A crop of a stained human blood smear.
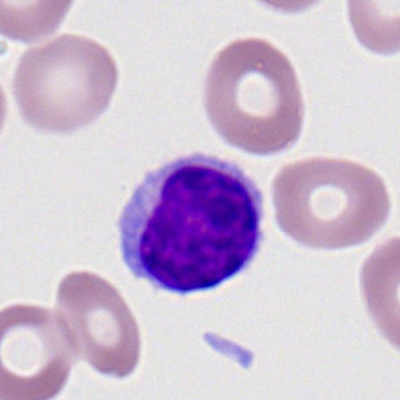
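Lymphocyte at the centre of a stained human blood smear. Its nucleus fills most of the cell, with dark purple, coarsely clumped chromatin. The pale blue cytoplasm is widest as a crescent on the left side of the nucleus.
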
